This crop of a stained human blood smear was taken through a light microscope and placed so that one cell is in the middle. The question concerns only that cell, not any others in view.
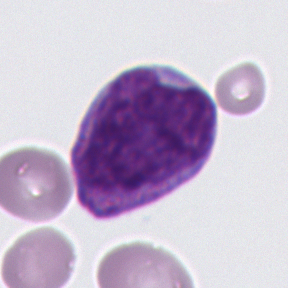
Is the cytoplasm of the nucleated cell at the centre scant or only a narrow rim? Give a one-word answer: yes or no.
Yes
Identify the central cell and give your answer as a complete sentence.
Of the cells in this crop, the central one is an atypical promyelocyte.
